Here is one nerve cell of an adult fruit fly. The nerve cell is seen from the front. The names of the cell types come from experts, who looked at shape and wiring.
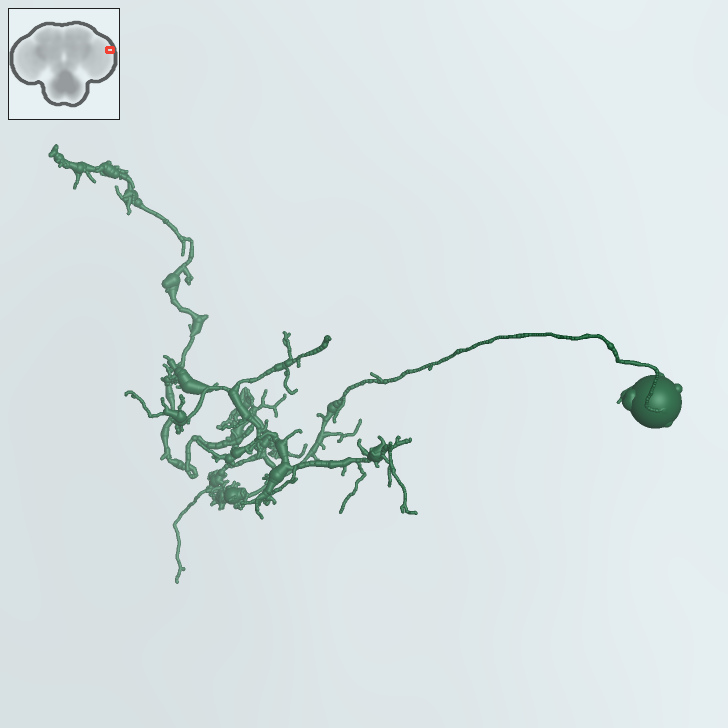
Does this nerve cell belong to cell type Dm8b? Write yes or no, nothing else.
no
